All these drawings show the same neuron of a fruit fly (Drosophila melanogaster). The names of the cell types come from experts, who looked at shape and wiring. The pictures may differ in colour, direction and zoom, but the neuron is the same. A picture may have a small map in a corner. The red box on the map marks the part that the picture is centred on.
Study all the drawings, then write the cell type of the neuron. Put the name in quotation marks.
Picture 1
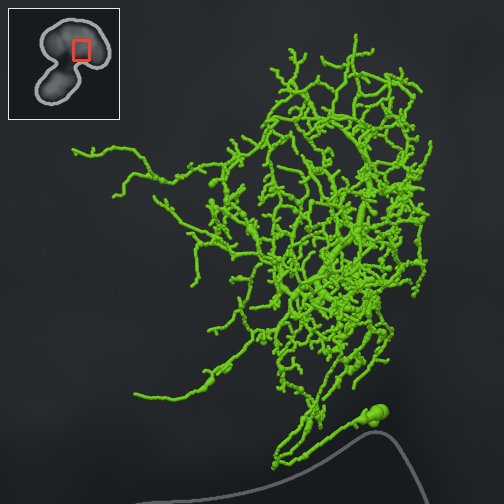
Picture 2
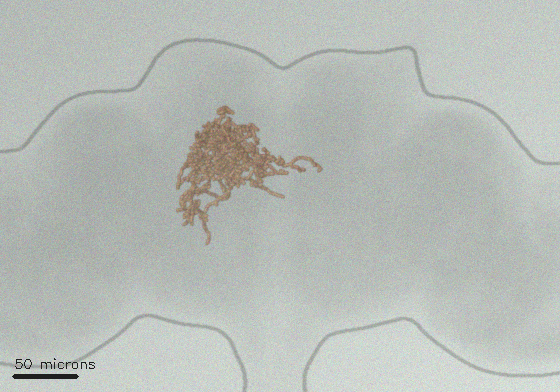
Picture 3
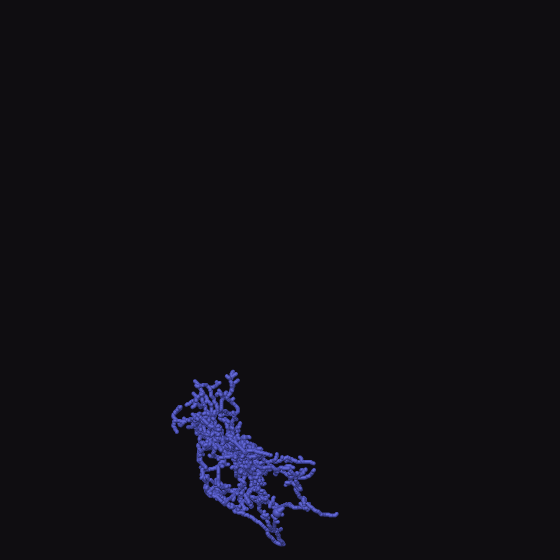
"GNG135"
